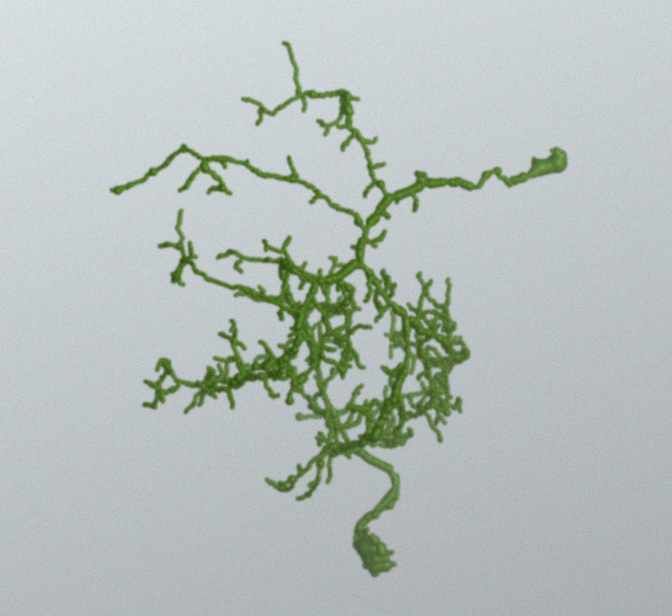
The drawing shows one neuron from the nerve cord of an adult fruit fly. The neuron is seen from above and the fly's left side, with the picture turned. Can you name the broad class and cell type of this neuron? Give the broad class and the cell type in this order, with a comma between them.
motor neuron of the nerve cord, Sternal adductor MN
